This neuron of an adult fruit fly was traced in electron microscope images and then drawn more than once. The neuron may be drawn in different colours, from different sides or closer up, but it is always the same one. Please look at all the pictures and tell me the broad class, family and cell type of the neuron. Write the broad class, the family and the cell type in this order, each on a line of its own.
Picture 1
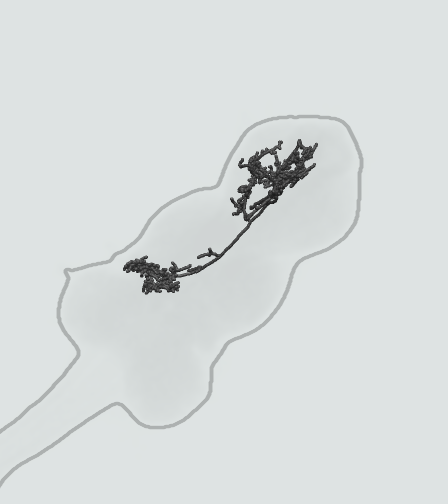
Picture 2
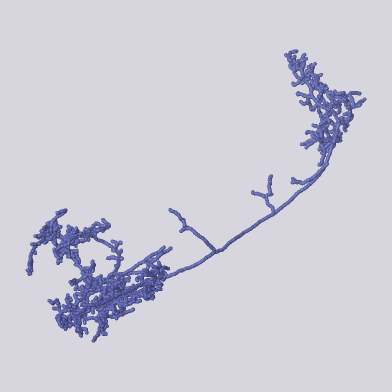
nerve-cord intrinsic neuron
hemilineage 17B
IN17B006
